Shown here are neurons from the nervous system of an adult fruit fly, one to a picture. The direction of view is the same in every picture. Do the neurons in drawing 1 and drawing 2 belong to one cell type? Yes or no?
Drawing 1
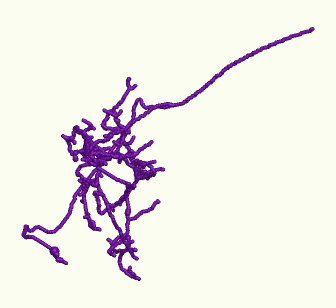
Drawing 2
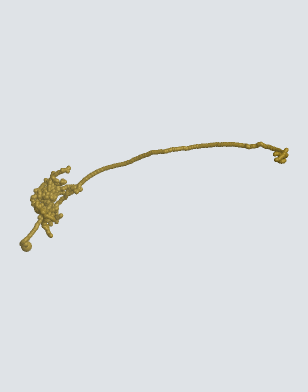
yes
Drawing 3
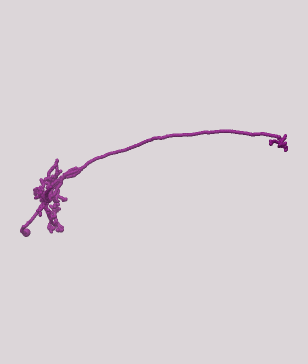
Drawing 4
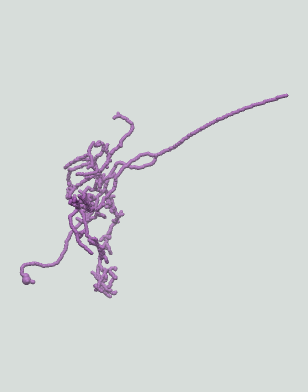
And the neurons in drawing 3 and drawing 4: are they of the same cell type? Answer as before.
yes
